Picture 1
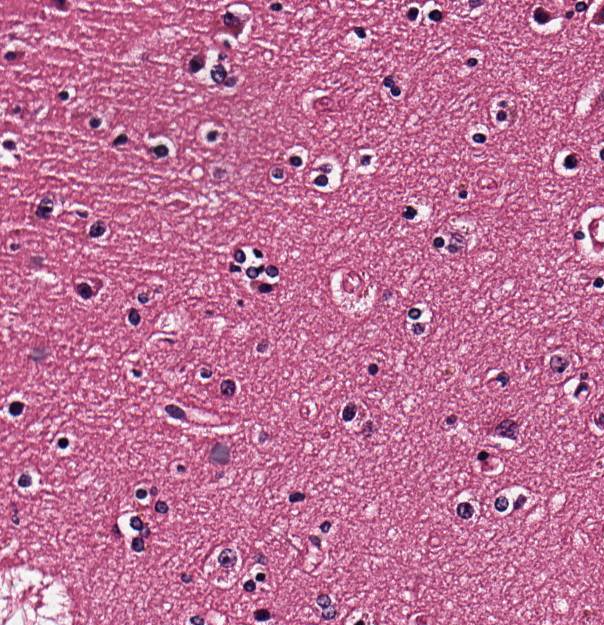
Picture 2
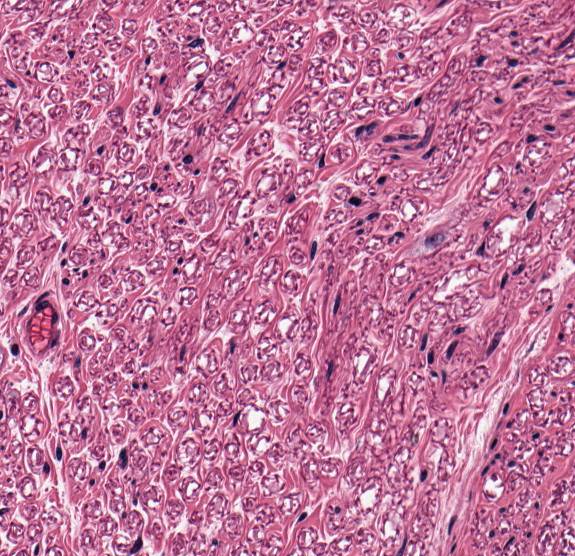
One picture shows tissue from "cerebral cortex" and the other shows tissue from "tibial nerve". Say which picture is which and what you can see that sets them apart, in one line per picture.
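The field in picture 1 comes from the cerebral cortex. Most nuclei are small, round and dark, and many sit within clear empty halos.
The field in picture 2 comes from the tibial nerve. Nuclei are sparse, small and dark, and most are elongated or spindle-shaped and lie between the round profiles.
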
